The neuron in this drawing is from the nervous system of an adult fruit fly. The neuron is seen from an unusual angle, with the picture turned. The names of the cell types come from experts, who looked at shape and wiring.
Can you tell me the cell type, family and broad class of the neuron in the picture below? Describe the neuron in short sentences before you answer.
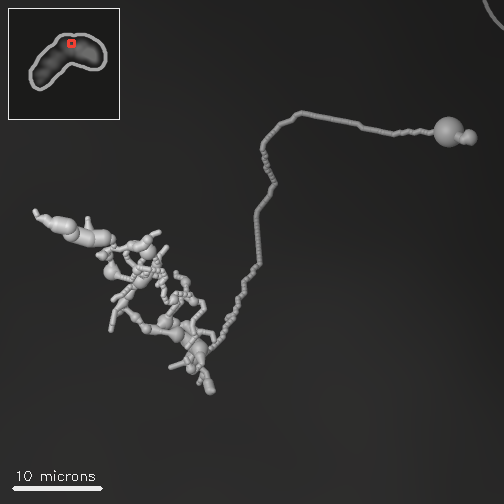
The cell body is at the upper right of the picture. From left to right in the picture it spans about 50 microns. Its cell type is Cm2. Its family is Cm. This is an optic-lobe intrinsic neuron.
